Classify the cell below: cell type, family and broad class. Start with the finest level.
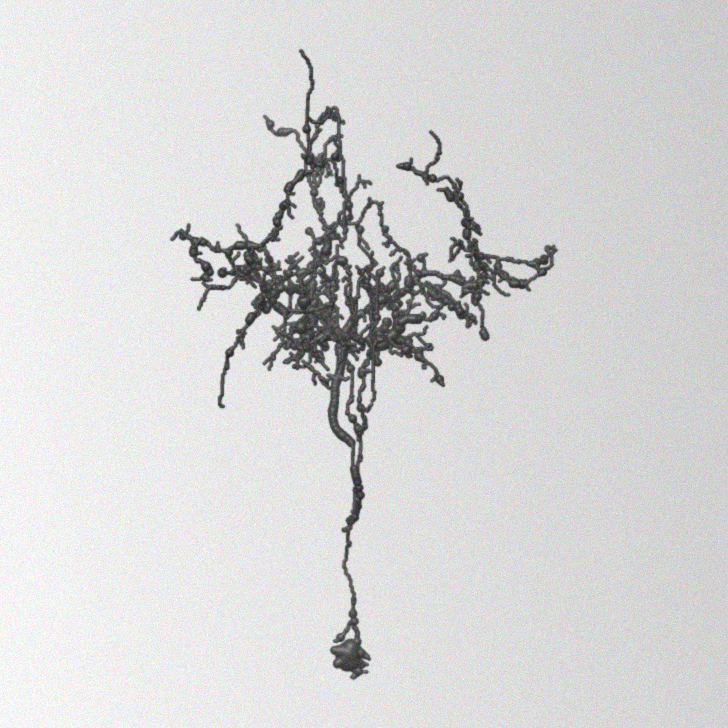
IN00A013; hemilineage 00A; nerve-cord intrinsic neuron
